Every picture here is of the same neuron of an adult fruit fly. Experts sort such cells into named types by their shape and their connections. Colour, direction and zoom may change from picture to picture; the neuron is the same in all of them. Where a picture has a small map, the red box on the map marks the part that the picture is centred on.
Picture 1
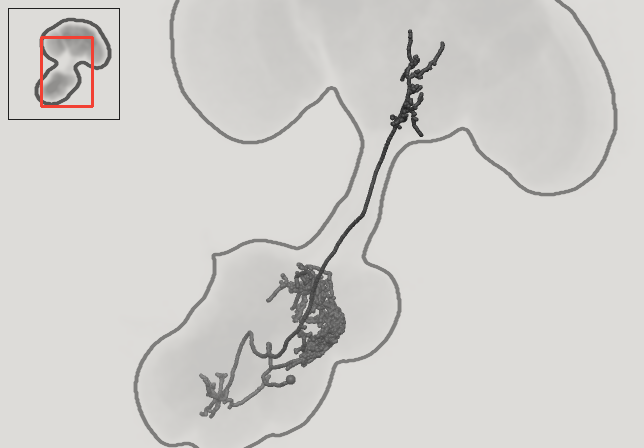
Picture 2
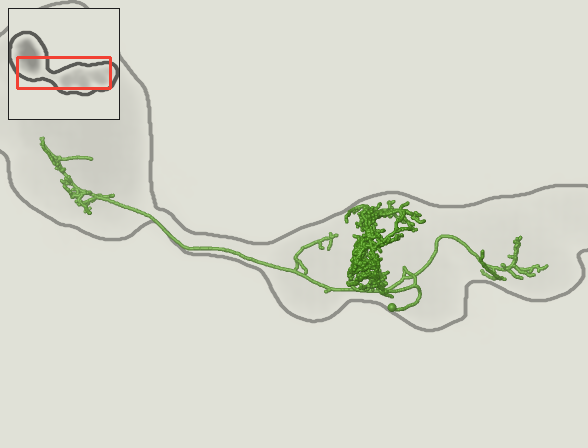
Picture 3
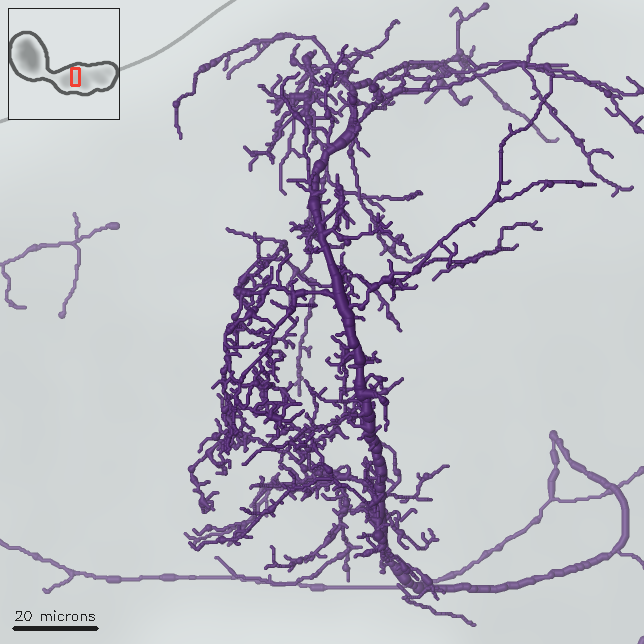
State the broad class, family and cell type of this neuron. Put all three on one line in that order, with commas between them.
ascending neuron, hemilineage 05B, AN05B096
